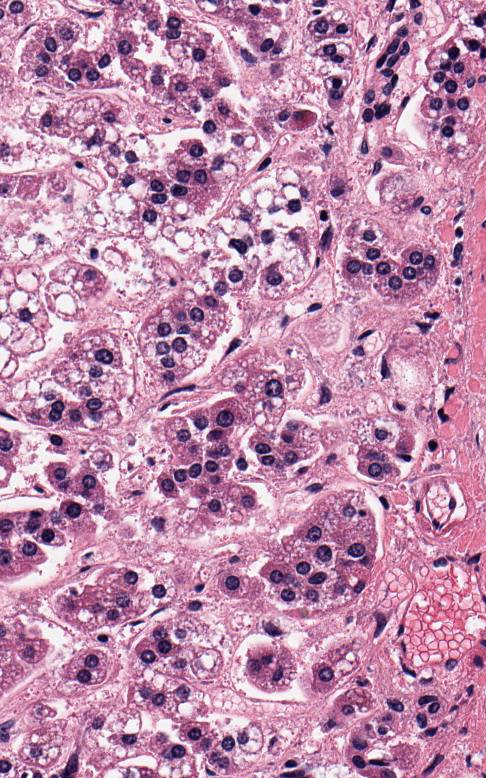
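Adrenal gland. Arrangement: throughout the field, large polygonal cells form nests and short cords divided by thin strands of stroma. Cytoplasm: many cells at upper left and middle left are filled with small clear vacuoles; others, especially toward the lower half, are granular pink with few vacuoles. Nuclei: round and dark, many with a visible nucleolus.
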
